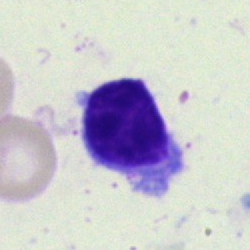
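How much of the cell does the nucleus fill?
Most of it.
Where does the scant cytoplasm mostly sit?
Mainly at the lower right of the nucleus, and its edge there is ragged with small bleb-like projections.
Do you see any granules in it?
No, none.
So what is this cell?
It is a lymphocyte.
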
